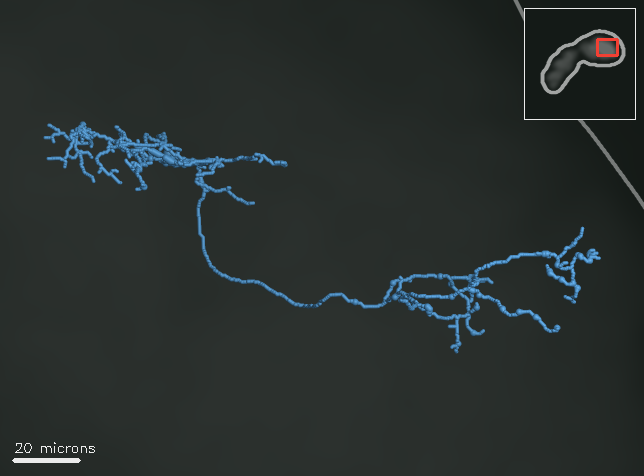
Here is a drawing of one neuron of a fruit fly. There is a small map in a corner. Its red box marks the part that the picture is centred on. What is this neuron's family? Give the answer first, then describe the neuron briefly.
Its family is hemilineage CREl1. It is a central-brain intrinsic neuron. From left to right in the picture it spans about 170 microns. The picture shows dozens of branch ends.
